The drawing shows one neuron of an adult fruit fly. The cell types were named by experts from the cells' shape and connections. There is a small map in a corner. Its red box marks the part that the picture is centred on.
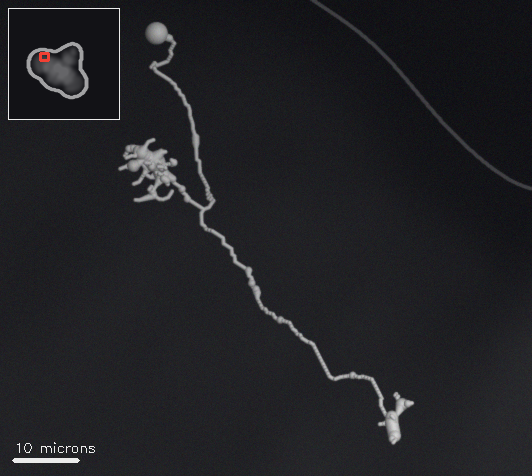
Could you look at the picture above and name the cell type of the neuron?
T3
